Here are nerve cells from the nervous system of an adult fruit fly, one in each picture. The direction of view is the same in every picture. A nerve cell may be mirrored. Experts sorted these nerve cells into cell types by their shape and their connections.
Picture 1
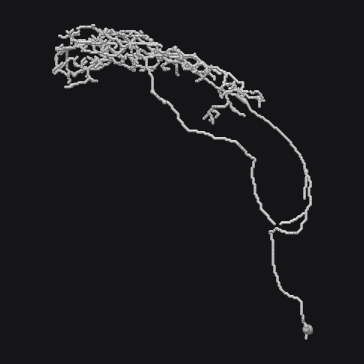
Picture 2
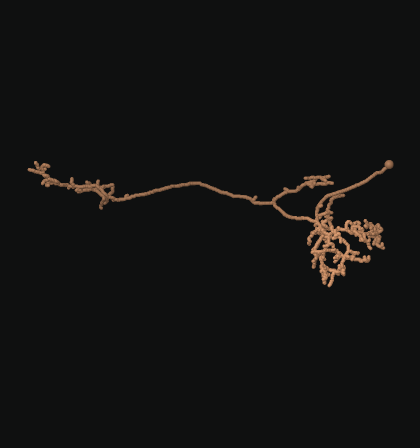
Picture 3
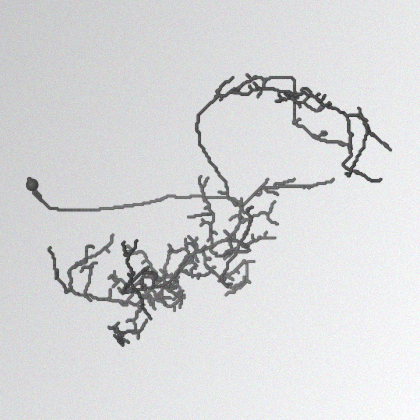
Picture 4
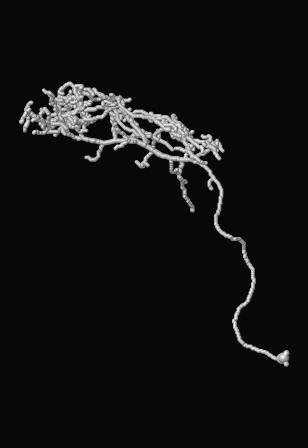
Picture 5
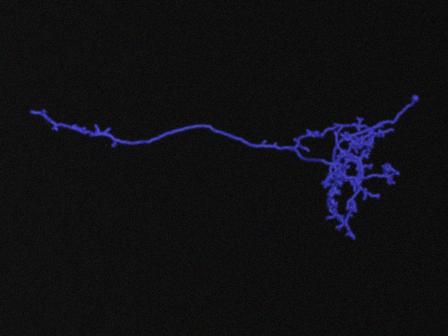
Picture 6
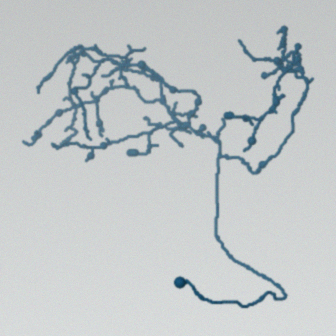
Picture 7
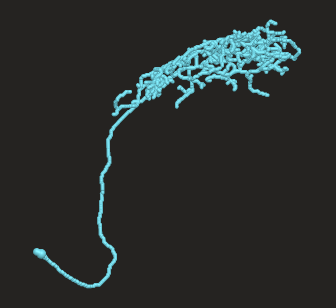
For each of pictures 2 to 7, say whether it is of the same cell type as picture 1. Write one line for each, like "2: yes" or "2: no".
2: no
3: no
4: yes
5: no
6: no
7: yes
